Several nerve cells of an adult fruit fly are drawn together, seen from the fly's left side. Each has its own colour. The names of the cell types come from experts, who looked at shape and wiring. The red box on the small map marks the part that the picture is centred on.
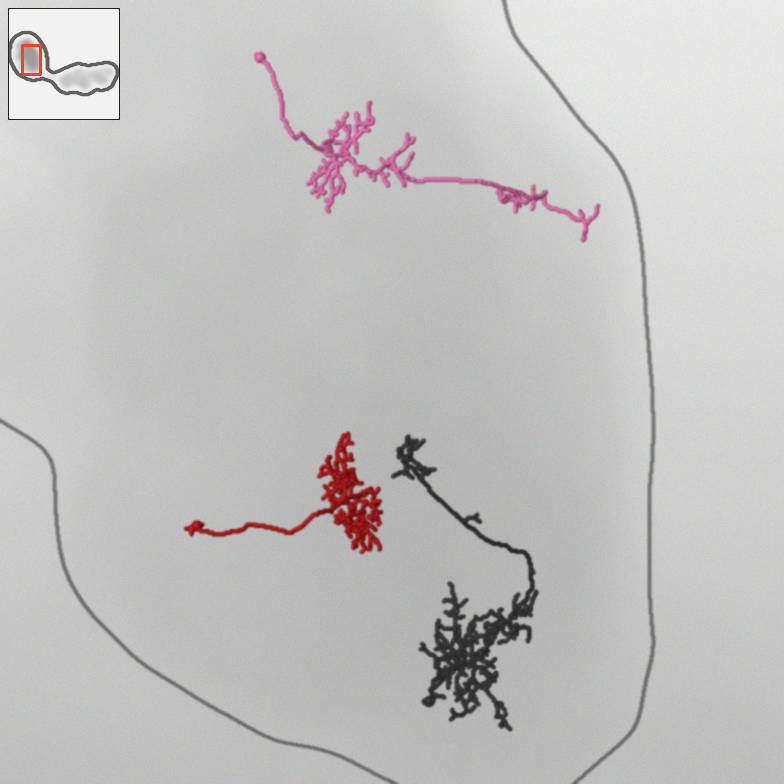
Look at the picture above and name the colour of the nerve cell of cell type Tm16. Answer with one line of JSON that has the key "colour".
{"colour": "black"}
